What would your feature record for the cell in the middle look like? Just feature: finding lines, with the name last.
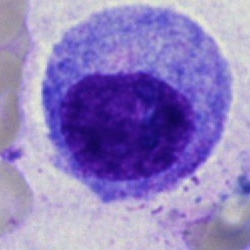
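Shape: round outline
Nuclear position: off-centre, toward the bottom of the cell
Cytoplasmic staining: blue
Cytoplasmic rim: wide, broadest above the nucleus
Cell type: promyelocyte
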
